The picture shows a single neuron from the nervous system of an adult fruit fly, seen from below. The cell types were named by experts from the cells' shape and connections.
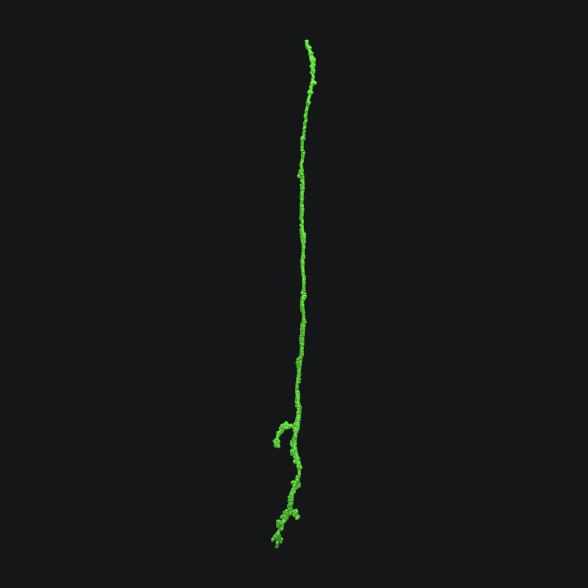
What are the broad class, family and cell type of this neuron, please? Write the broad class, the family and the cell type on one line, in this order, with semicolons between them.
sensory neuron entering the nerve cord; class mechanosensory proprioceptive; SNpp60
